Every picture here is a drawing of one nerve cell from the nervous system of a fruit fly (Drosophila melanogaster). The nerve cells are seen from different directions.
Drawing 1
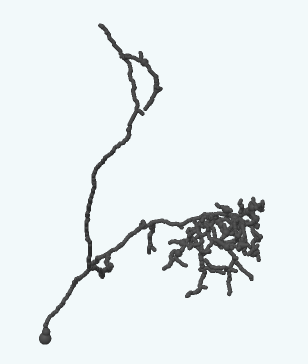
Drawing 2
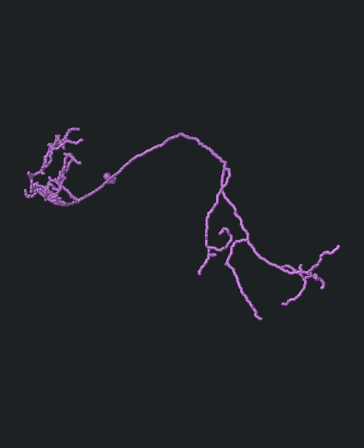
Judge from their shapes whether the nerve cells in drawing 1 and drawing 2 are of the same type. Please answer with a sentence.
They are of different cell types.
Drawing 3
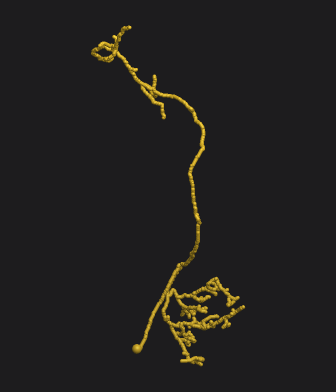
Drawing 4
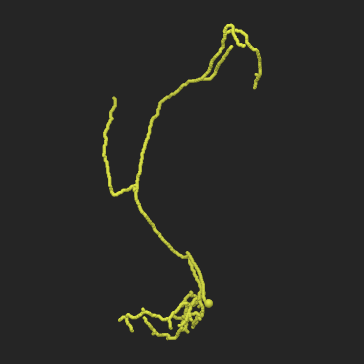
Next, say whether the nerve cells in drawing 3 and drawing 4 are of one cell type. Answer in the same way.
They are of the same cell type.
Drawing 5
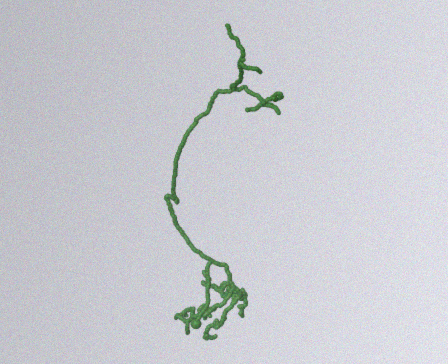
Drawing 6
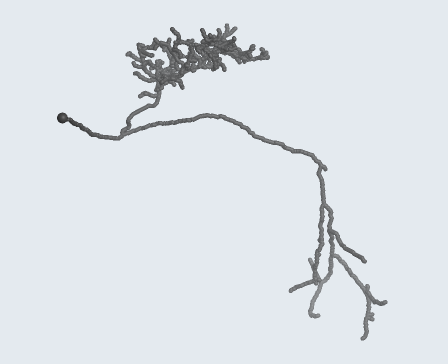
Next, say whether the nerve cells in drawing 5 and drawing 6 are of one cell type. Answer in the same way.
They are of different cell types.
